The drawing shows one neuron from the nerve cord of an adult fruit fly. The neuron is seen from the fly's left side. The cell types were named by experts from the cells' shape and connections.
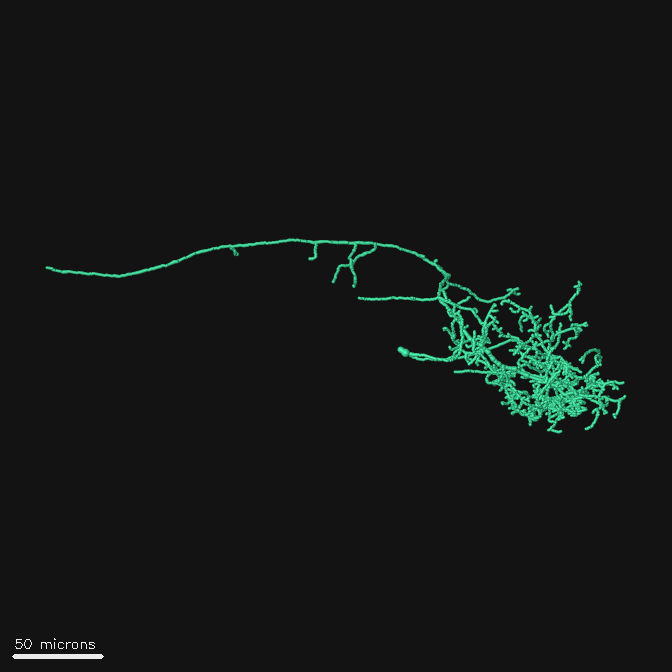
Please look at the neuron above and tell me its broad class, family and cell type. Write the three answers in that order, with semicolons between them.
ascending neuron; hemilineage 08B; AN08B026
